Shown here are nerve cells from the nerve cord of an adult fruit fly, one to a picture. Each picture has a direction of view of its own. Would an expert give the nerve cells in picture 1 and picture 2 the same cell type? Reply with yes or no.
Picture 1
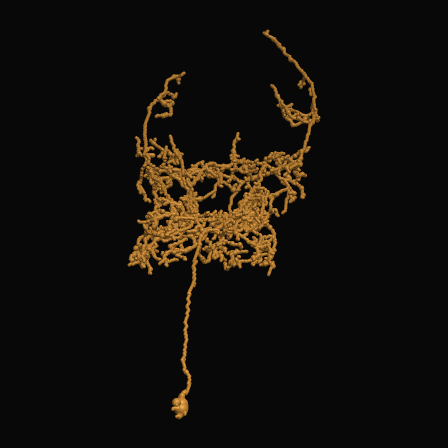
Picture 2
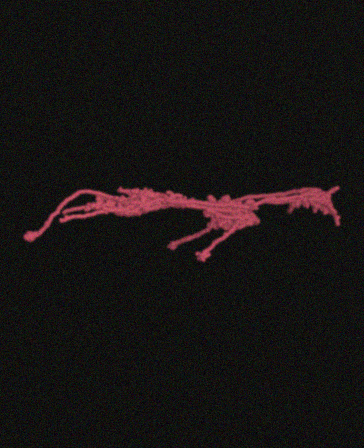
yes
